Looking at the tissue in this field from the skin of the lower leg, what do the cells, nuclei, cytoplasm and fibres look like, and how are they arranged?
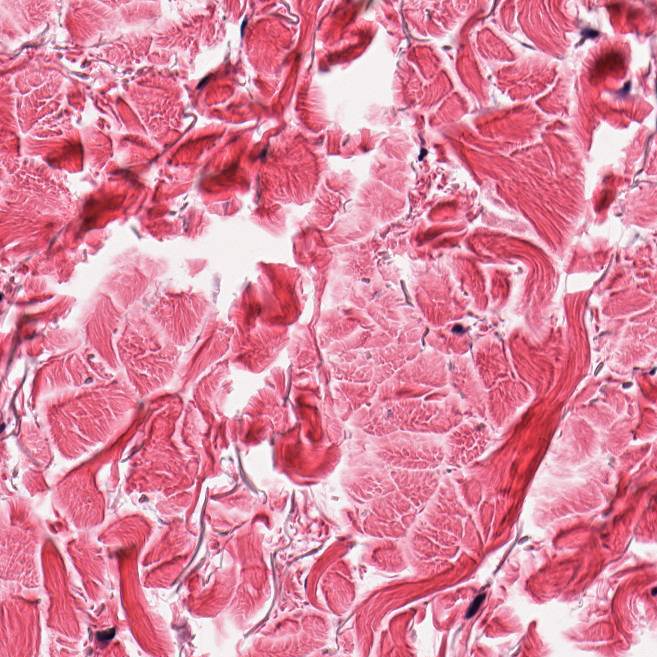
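Notice the muscle fibre cytoplasm: eosin stains it deep pink to red. Fibres cut across show angular, polygonal outlines. A long wavy fibre, cut lengthwise, runs diagonally from lower centre toward upper right. Nuclei are sparse, small and dark, at fibre edges rather than centres.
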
